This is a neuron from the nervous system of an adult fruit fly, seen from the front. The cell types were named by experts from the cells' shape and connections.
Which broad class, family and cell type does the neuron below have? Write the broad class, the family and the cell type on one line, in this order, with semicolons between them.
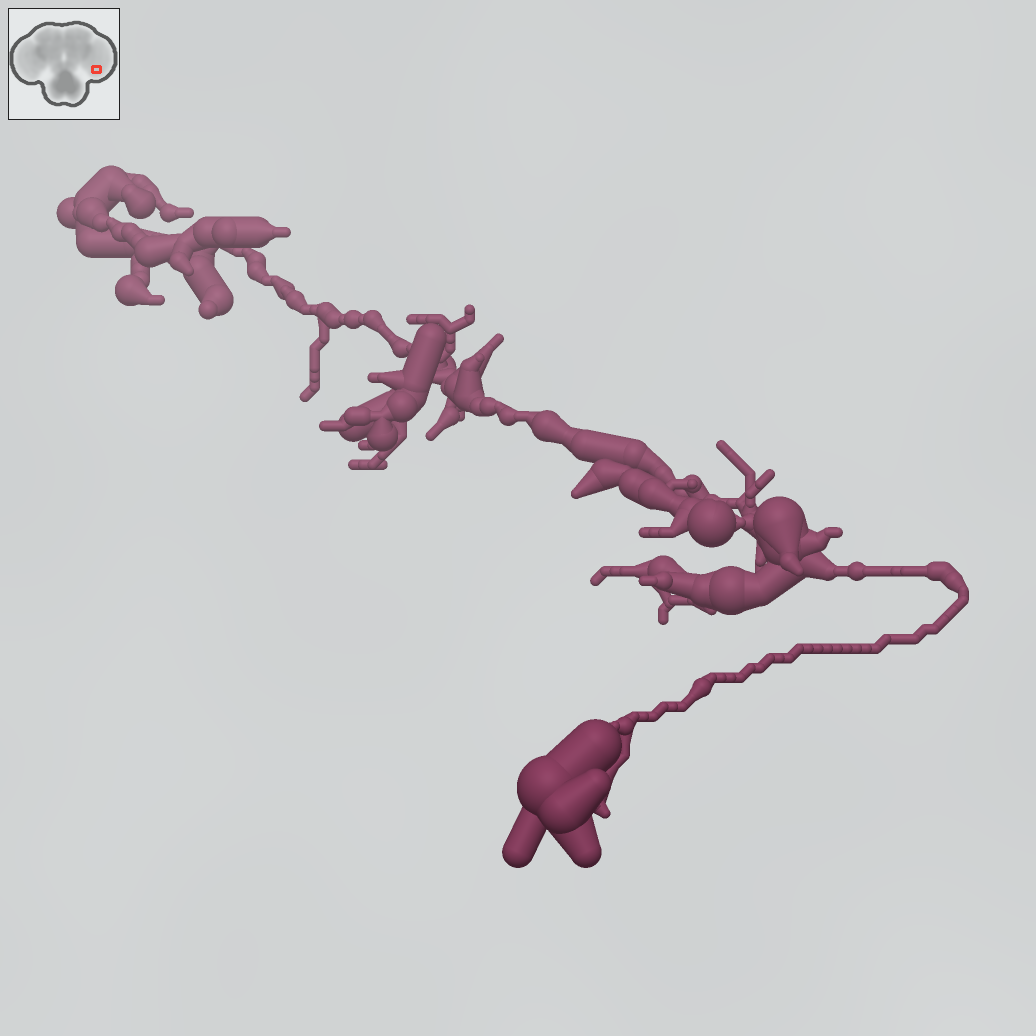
optic-lobe intrinsic neuron; Mi; Mi1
